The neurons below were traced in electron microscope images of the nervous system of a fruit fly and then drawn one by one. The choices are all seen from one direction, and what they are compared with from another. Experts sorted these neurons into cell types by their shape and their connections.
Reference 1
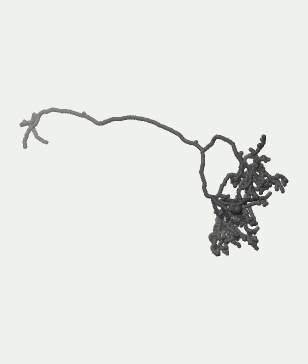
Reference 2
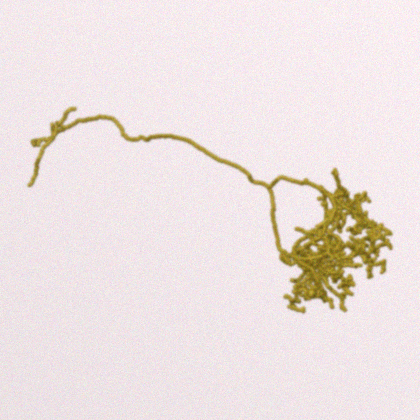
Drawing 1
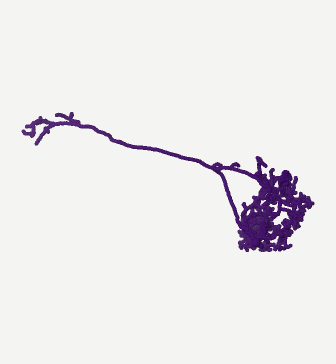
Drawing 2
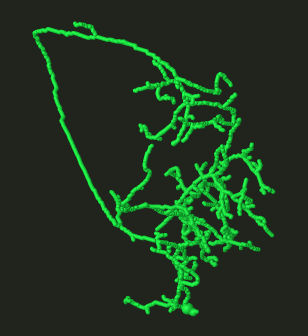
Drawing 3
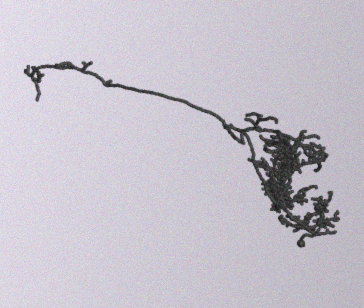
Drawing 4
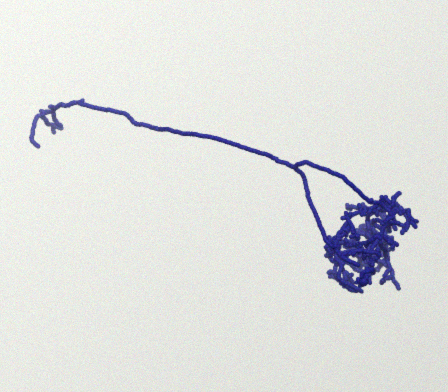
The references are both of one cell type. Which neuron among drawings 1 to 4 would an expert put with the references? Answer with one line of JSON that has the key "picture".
{"picture": 1}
